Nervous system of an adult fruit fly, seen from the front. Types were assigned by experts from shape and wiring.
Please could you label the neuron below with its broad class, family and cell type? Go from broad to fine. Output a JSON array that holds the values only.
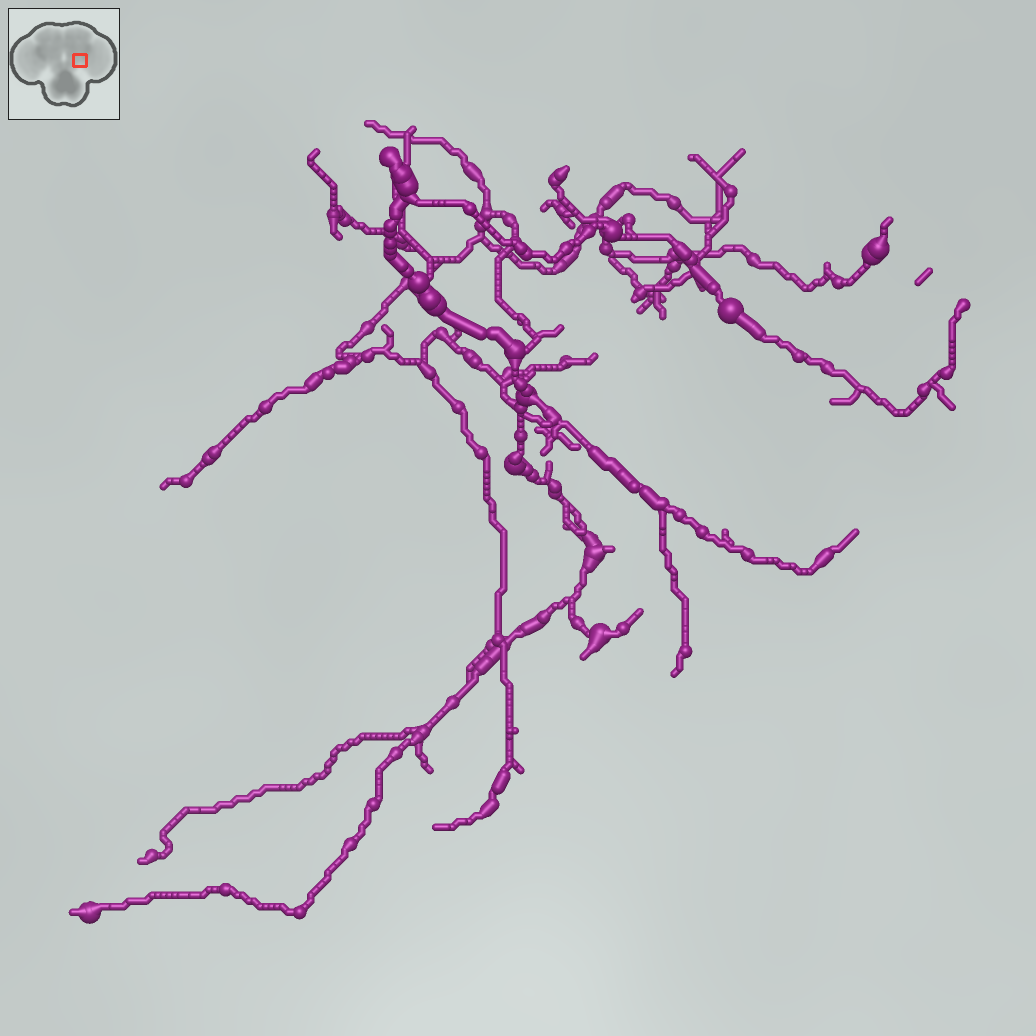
["central-brain intrinsic neuron", "hemilineage LALa1_anterior", "WED013"]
